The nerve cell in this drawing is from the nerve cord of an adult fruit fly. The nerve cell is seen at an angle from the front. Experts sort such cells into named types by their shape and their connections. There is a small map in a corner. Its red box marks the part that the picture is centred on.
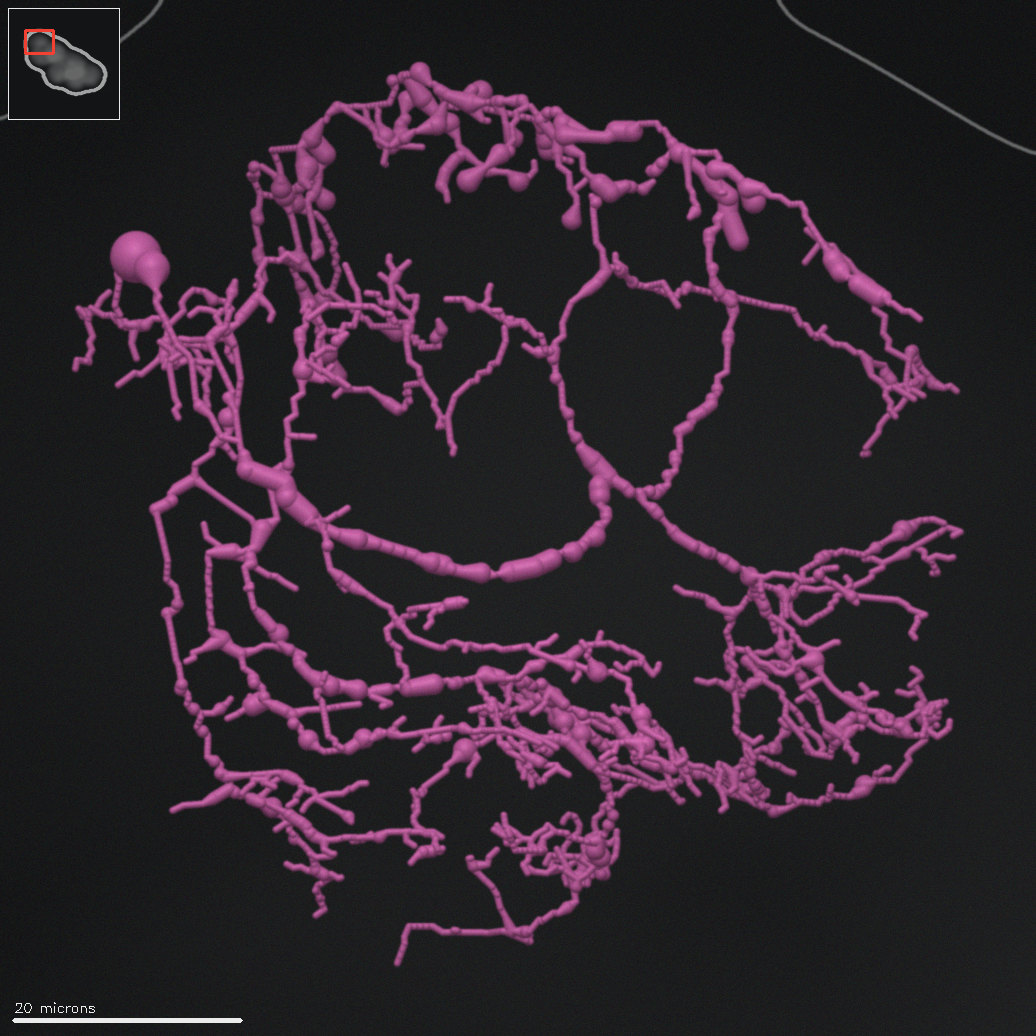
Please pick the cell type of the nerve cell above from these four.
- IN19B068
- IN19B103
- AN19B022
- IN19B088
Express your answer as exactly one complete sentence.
The cell type name for this nerve cell is IN19B068.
